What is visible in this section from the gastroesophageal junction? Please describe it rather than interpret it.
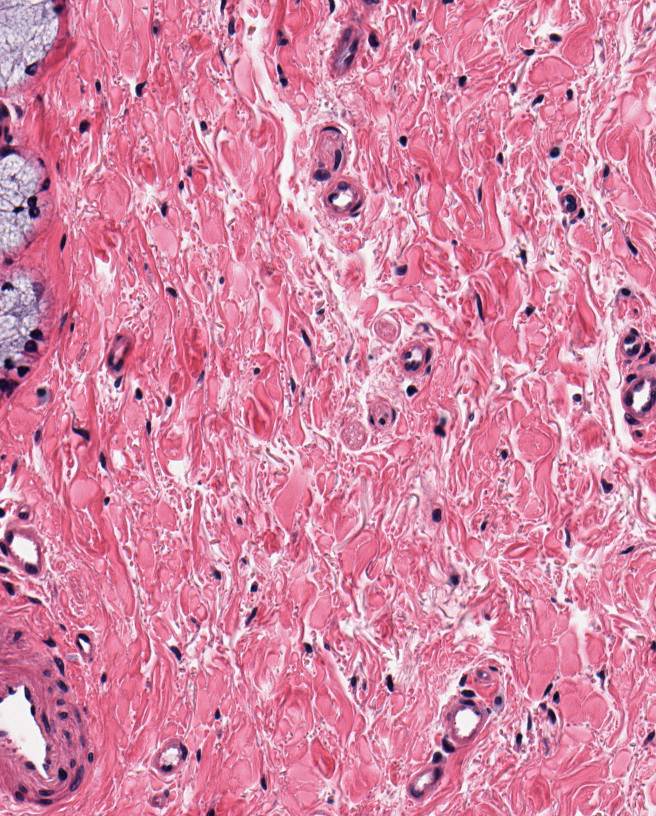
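Small dark oval to spindle nuclei lie sparsely between collagen bundles. A thick-walled vessel at the lower left edge has concentric spindle cells around an empty white lumen. Along the upper left edge, pale grey-lilac lobulated areas contrast with the pink stroma. No fat cells appear.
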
